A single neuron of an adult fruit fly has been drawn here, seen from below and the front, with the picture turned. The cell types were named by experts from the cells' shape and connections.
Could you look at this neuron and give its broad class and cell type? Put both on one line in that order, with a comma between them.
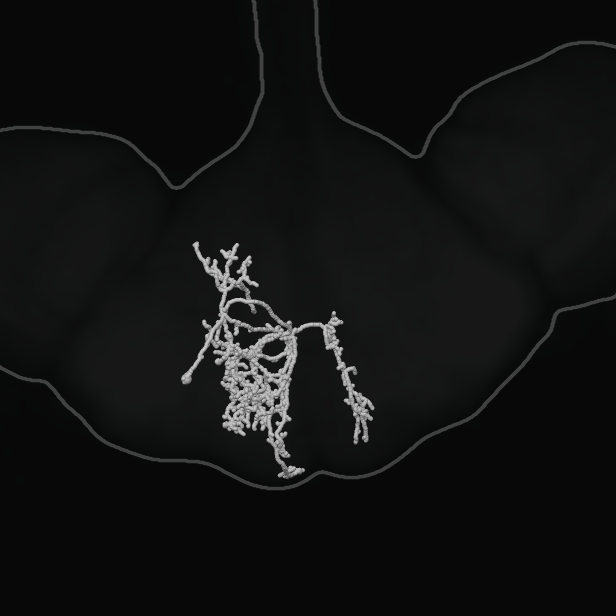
central-brain intrinsic neuron, LAL101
